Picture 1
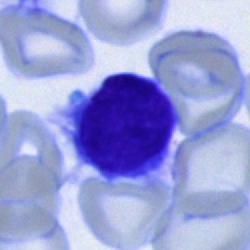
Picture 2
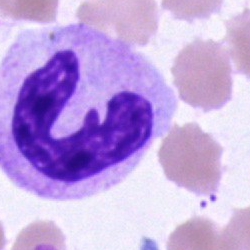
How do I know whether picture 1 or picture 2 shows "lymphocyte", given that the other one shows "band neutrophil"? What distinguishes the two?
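Let me sort these out: the lymphocyte is in picture 1 and the band neutrophil in picture 2. Both outlines are roughly round, and neither nucleus shows nucleoli, so the difference has to lie elsewhere. In the lymphocyte the chromatin is dense and deep dark purple, whereas in the band neutrophil it is dark purple and coarsely clumped.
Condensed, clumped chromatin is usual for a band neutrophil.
The band neutrophil's nucleus is a single unsegmented band bent into a horseshoe, with its open side facing upward.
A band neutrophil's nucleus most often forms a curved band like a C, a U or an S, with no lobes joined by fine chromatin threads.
Then the cytoplasm: scant in the lymphocyte, a thin rim at most, but abundant and pale lilac in the band neutrophil.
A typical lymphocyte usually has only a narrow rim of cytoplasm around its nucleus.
I can see no granules in the lymphocyte, only a small pale blue bleb at its upper left edge.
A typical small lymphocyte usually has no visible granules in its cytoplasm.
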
